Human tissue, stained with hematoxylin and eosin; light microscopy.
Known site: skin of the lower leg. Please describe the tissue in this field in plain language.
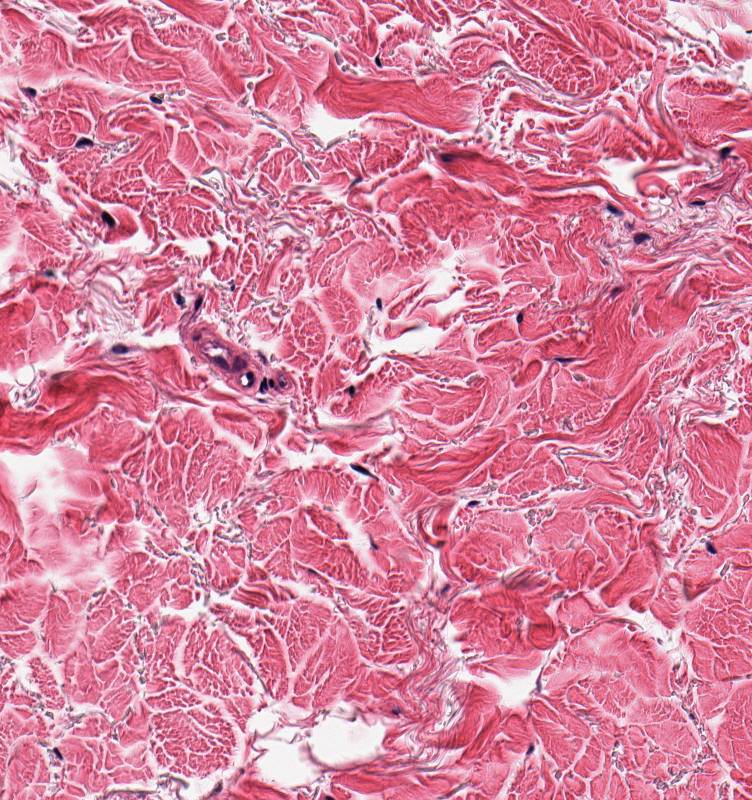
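Closely packed pink bundles, cut in varied planes both across and lengthwise, fill the entire field. Fine pale clefts divide many bundles internally into smaller angular pieces. Nuclei are few, small and dark, lying singly between the bundles. Just left of the centre of the field is a small vessel with a few dark nuclei in its wall.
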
